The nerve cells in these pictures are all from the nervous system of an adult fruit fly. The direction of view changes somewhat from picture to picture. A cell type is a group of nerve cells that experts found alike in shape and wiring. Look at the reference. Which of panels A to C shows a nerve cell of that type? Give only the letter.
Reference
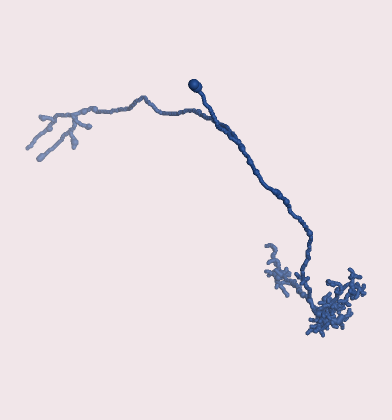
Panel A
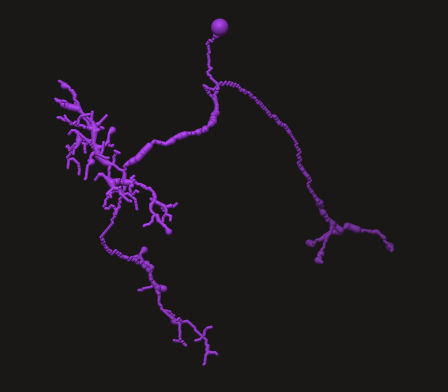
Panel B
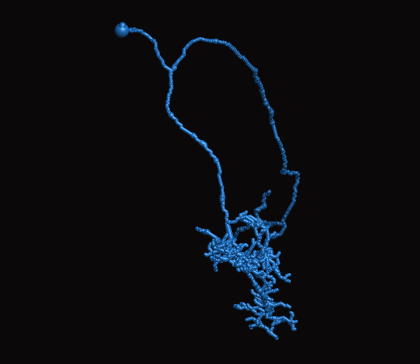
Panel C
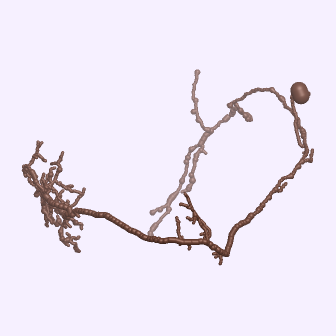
B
